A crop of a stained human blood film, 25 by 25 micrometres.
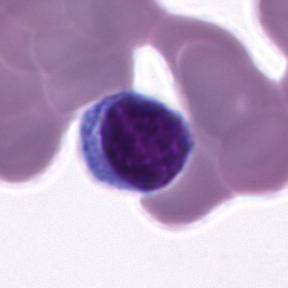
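Plasma cell in a stained smear of peripheral blood, about 10 by 9 micrometres. Its nucleus is round to slightly oval with no lobes or indentation, about 8 micrometres across, fills about 70% of the cell's area and sits off-centre, shifted towards the right. The chromatin is dark purple and dense, with coarse clumps, and the blue cytoplasm makes a crescent that's widest on the left.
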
